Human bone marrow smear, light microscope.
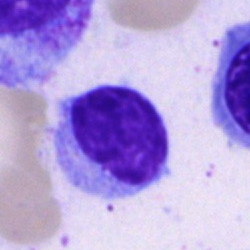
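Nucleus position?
Off-centre, toward upper right of cell.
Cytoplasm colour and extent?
Pale blue; widest rim on lower-left side of nucleus.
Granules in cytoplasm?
None seen.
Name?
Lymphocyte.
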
